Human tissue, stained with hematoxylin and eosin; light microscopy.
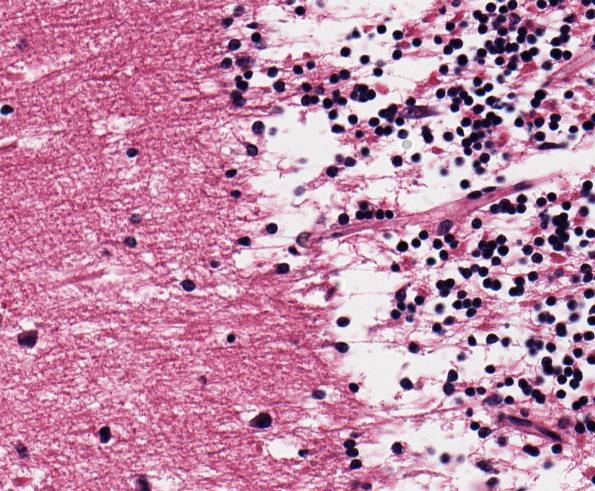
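Cerebellum, with the field split in two: on the left, finely fibrillar pink neuropil with only a few scattered nuclei. On the right, small, round, dark nuclei with barely any visible cytoplasm crowd together in clusters between pale or empty spaces.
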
